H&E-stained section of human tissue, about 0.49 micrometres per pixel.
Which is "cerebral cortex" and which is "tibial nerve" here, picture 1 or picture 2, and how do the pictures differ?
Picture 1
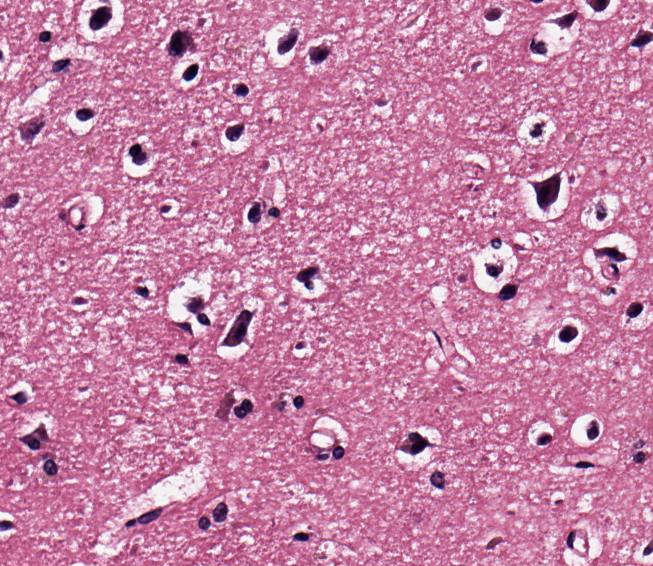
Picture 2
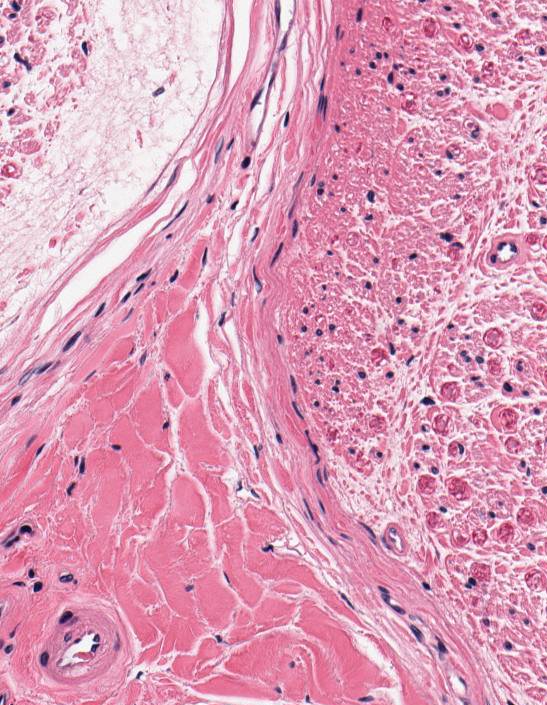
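Looking at these two, the first is cerebral cortex and the second tibial nerve. In the first, neurons lie singly across a pink, finely granular background speckled with tiny clear vacuoles, many with shrunken, angular, dark-staining bodies and nuclei, and small round dark nuclei without visible cytoplasm sit nearby, several right next to neurons.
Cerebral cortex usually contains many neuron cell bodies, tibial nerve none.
The second is split by a diagonal band of wavy fibrous tissue with dark spindle-shaped nuclei; to its right are packed small round pink profiles, many with a central dot, and at lower left dense deep pink collagen bundles.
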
